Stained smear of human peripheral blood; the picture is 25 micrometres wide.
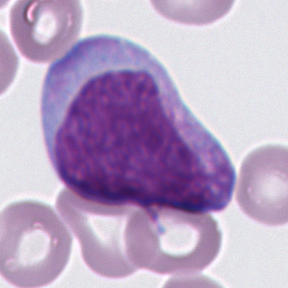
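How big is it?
About 20 by 14 micrometres, with the nucleus filling about 60% of its area.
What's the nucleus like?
One unlobed mass, chromatin finely stippled rather than in coarse dark blocks, and the cytoplasm around it is pale blue.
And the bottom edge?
A thin small tag projects downward from it.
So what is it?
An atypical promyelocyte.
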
